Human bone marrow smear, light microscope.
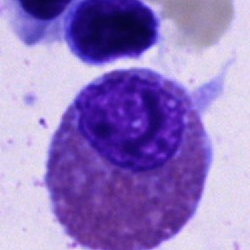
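Eosinophil at the centre of a stained bone marrow smear. Notice that the nucleus sits in the upper part of the cell, so most of the cytoplasm lies below it. Its chromatin is dark purple and clumped, with small paler spots scattered through it. The cytoplasm is plentiful, covering more area than the nucleus, and it has a fine, evenly spread granular texture.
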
